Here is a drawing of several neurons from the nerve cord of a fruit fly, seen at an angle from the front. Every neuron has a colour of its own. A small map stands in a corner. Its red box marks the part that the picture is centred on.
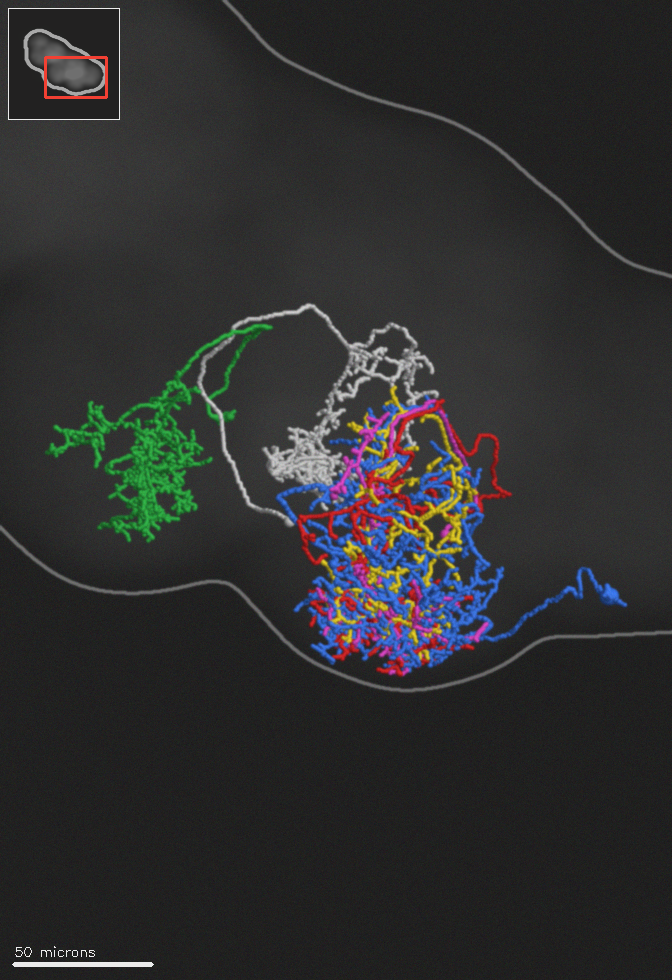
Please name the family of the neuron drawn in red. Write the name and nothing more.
hemilineage 12B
